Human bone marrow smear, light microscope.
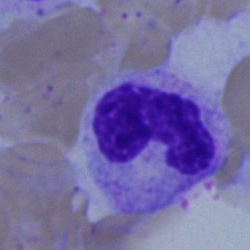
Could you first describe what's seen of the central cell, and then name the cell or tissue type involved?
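The nucleus is curved into a horseshoe whose indentation opens downward. It sits in the upper part of the cell, leaving more cytoplasm below. This cytoplasm is abundant and pale lilac-grey, with fine pinkish-violet granules scattered through it. The cell is a band neutrophil.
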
